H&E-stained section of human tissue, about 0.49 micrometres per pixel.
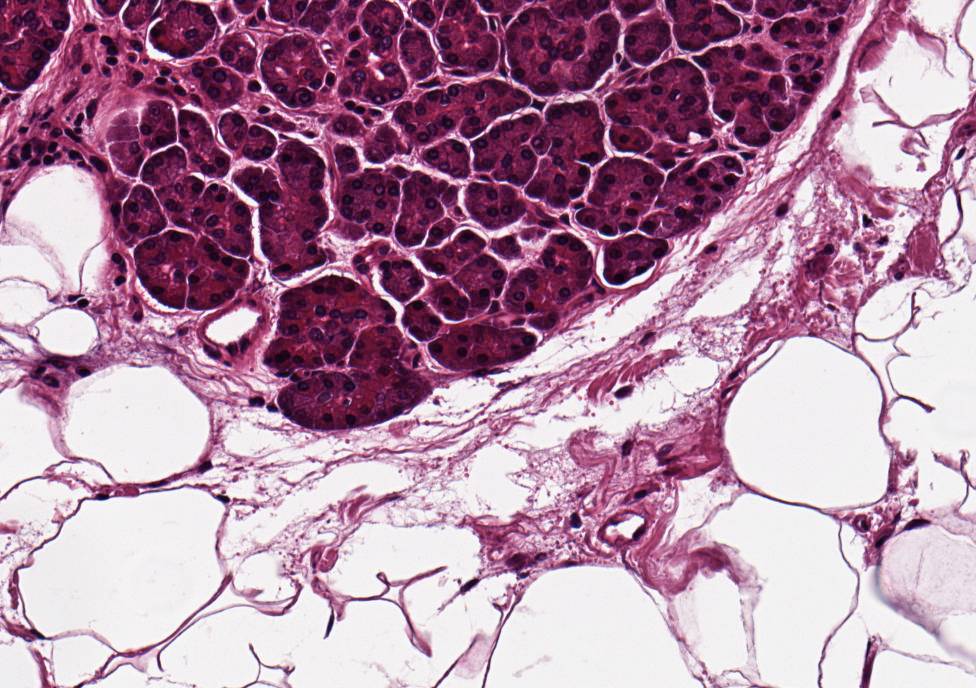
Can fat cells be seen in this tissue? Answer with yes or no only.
Yes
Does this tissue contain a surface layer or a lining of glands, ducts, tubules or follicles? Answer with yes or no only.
Yes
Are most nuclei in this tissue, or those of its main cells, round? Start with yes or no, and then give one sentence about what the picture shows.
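Yes. The acinar cell nuclei are round and dark and sit toward the outer base of each acinus.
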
